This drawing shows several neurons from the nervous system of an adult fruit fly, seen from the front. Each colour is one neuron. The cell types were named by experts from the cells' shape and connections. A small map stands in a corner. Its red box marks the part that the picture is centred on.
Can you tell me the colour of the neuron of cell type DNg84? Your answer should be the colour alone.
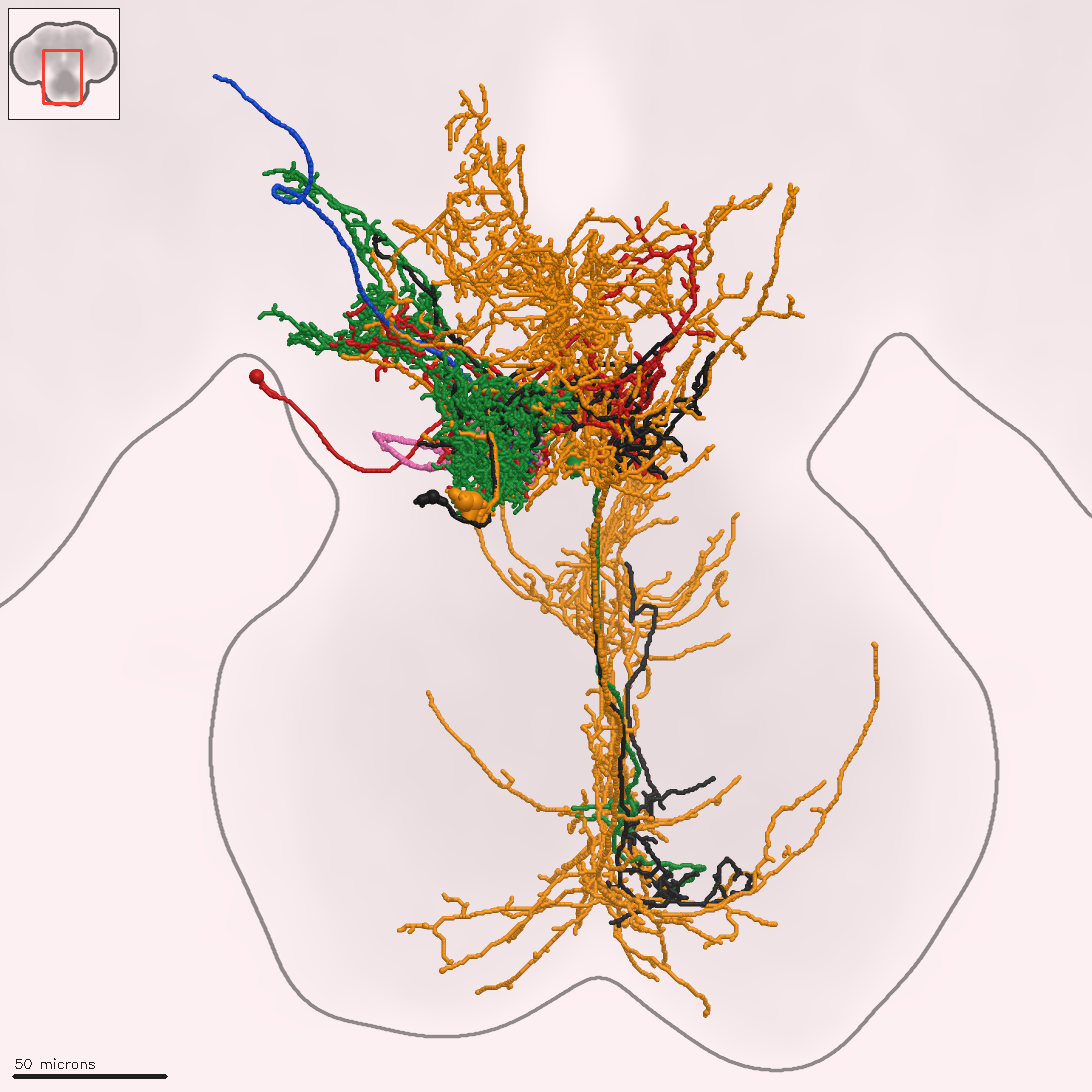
green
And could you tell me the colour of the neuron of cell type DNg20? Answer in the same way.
black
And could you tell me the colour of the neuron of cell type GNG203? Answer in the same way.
red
